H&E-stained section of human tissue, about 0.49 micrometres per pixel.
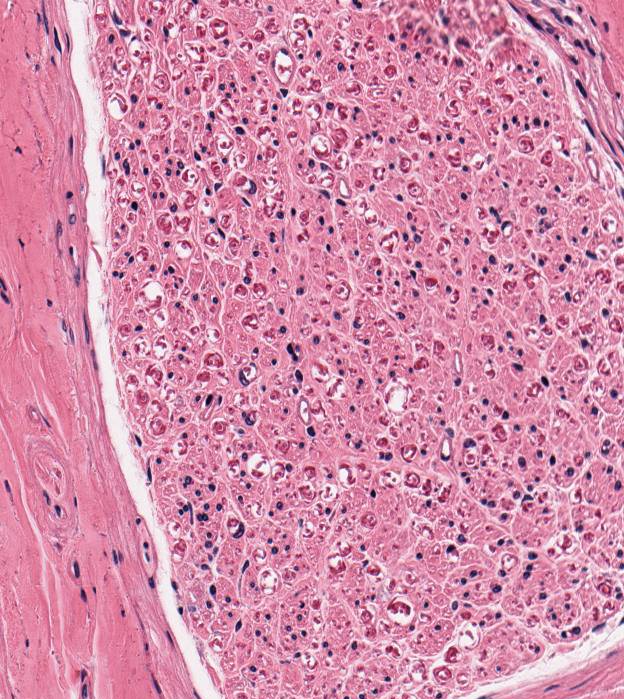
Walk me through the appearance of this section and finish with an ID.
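Small dark oval nuclei sit fairly evenly among the fibre profiles across the fascicle. Next, a thin layer of flattened cells with elongated nuclei encloses it. Along the left edge, outside the fascicle, lies dense pink collagenous tissue with sparse elongated nuclei. This is tibial nerve.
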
